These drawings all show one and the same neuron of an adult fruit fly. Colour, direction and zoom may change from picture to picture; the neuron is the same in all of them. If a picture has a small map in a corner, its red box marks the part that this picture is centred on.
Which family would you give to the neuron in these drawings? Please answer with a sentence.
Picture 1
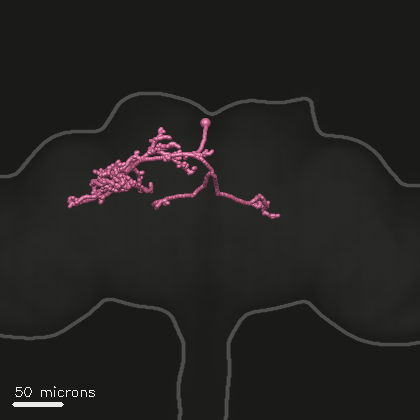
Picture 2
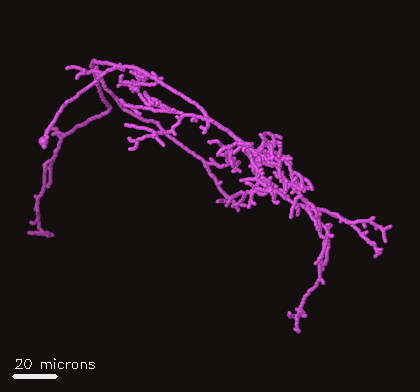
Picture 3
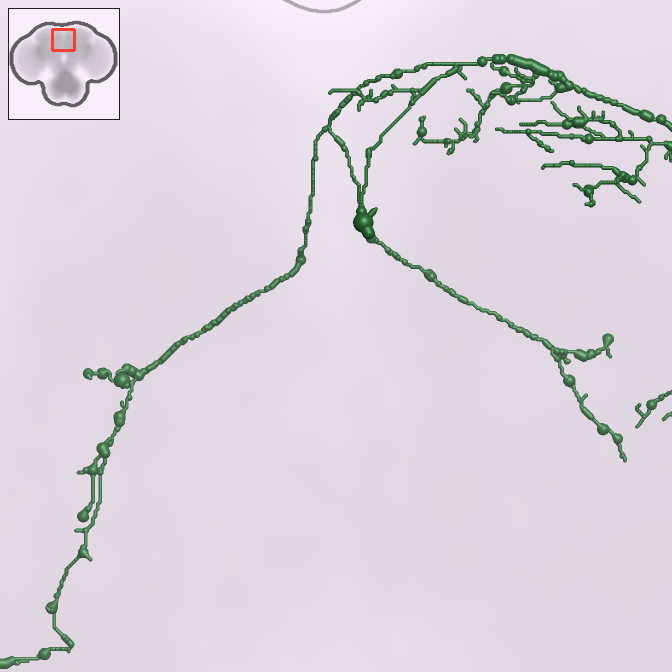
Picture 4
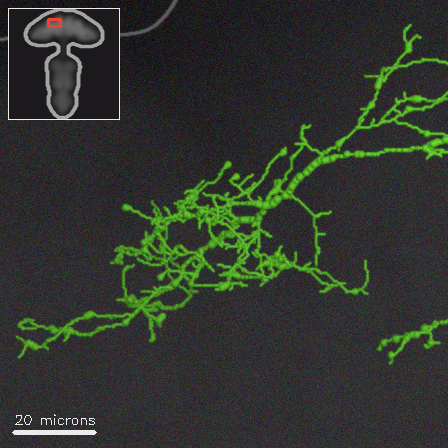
The family is hemilineage SMPad1.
